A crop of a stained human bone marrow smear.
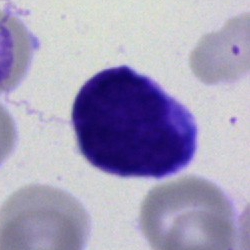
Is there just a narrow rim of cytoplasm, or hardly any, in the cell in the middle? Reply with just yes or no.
Yes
